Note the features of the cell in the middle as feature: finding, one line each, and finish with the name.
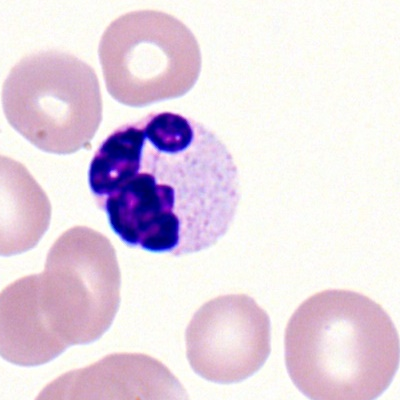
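Outline: round, and smooth too.
Nucleus: divided into several separate lobes.
Lobe arrangement: grouped along the left side, curving in a C shape.
Cytoplasm: pale pink, filling the right half of the cell.
Name: segmented neutrophil.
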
